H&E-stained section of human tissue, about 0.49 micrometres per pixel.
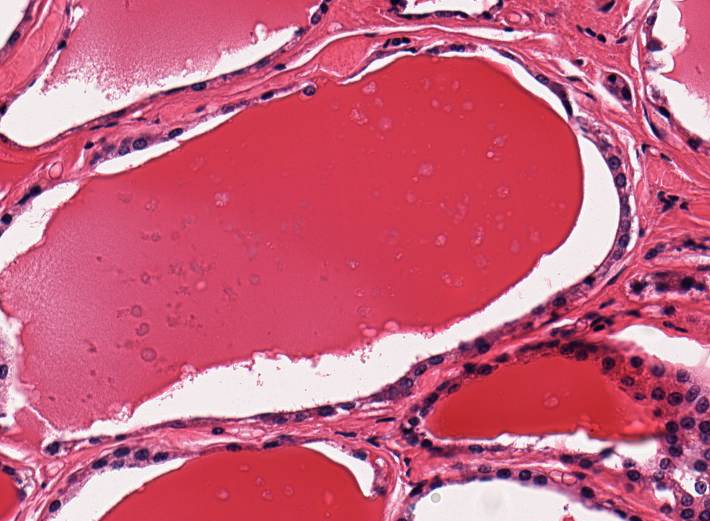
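Thyroid: closed, rounded follicles of varying size, the largest filling most of the centre. Lumens hold homogeneous, deeply eosinophilic material; the big central one has small round vacuoles, mostly toward its left and middle. Lower right, lining cells are cuboidal with round dark nuclei.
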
